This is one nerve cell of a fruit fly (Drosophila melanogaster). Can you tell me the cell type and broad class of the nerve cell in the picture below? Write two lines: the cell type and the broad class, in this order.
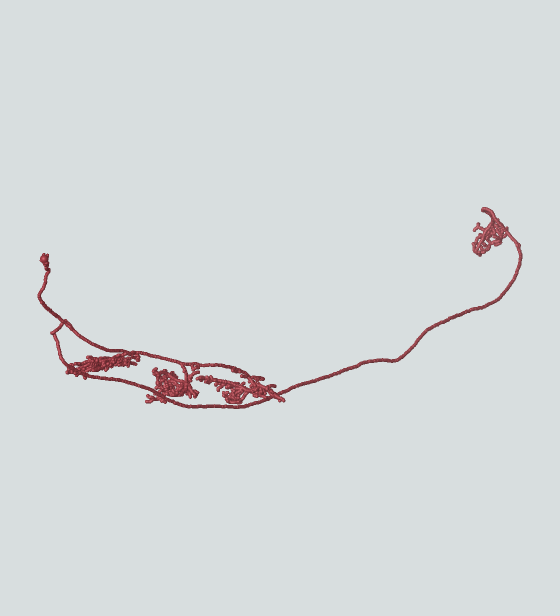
ANXXX098
ascending neuron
